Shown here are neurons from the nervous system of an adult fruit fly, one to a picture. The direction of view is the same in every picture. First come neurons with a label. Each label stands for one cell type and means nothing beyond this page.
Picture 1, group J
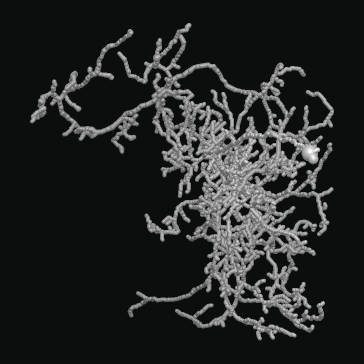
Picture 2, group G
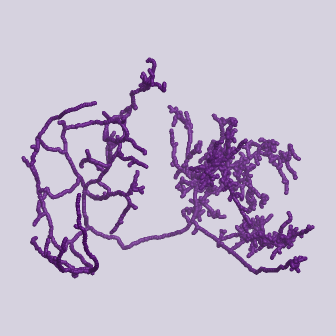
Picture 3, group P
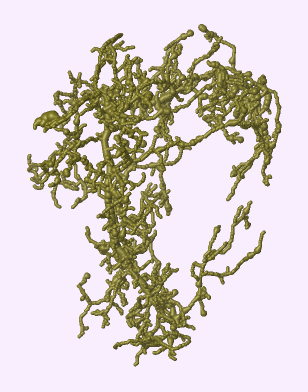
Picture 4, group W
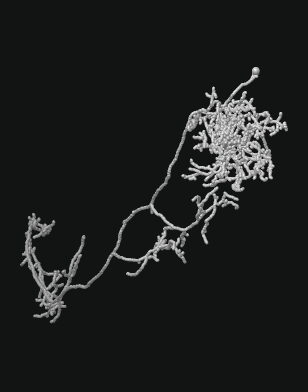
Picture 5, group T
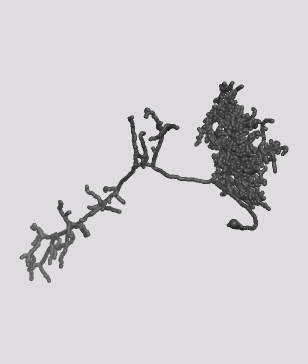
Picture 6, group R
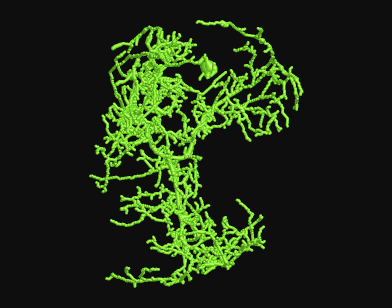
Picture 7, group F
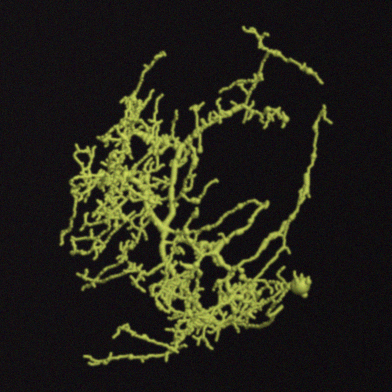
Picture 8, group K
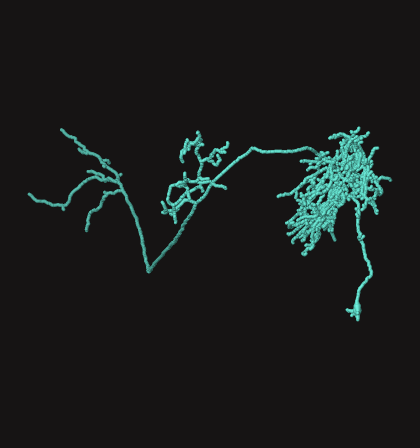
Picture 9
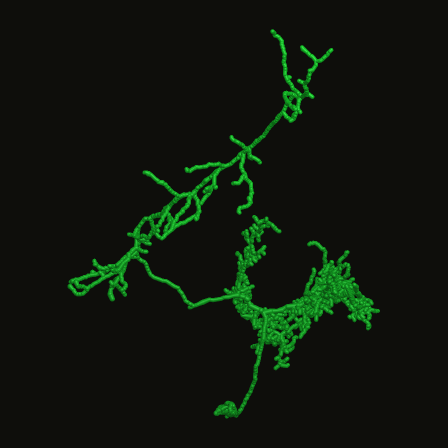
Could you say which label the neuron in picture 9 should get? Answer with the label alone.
group T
